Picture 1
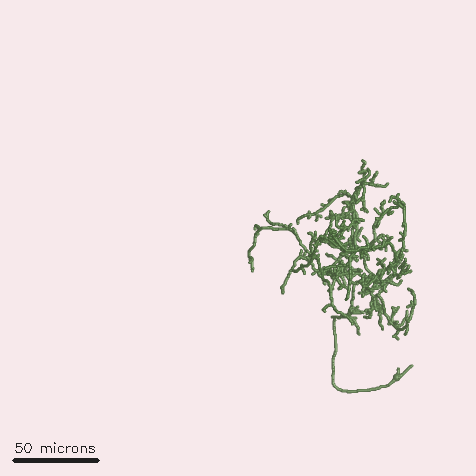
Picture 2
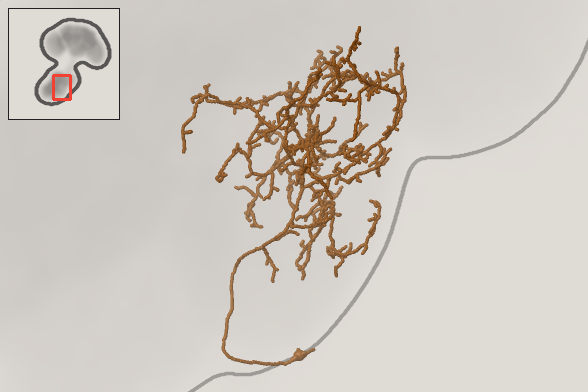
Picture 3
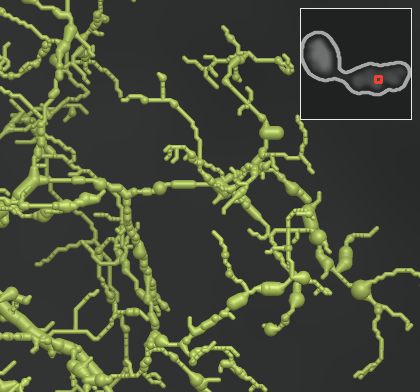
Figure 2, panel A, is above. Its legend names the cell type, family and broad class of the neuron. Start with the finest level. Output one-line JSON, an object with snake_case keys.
{"cell_type": "IN20A.22A009", "family": "hemilineage 20A.22A", "broad_class": "nerve-cord intrinsic neuron"}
